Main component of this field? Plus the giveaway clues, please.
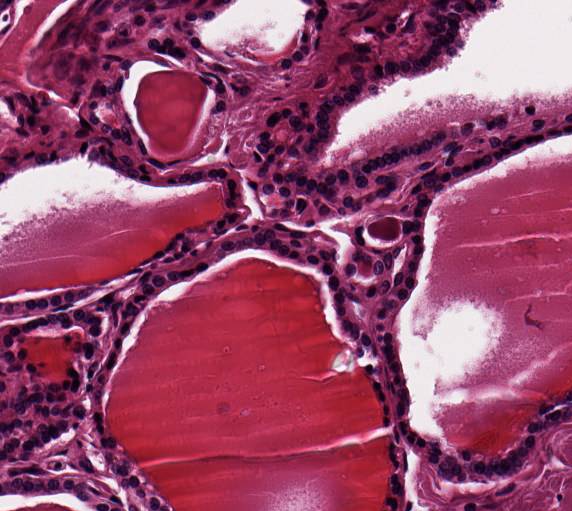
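Here it's mostly thyroid follicle. Notice the large follicles full of dense, homogeneous, deep pink colloid, between narrow bands of cells. Each is lined by one layer of flattened to low cuboidal cells with small, round, dark nuclei of uniform size.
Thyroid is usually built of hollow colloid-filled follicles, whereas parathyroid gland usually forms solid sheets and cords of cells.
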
